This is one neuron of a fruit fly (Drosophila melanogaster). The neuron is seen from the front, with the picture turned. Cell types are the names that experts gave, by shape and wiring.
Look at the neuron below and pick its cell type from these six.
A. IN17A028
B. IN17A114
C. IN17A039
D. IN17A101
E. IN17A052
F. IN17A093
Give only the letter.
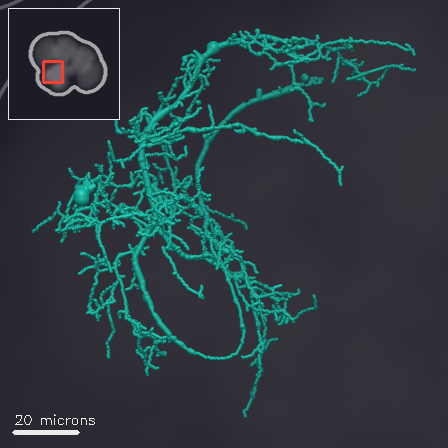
C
